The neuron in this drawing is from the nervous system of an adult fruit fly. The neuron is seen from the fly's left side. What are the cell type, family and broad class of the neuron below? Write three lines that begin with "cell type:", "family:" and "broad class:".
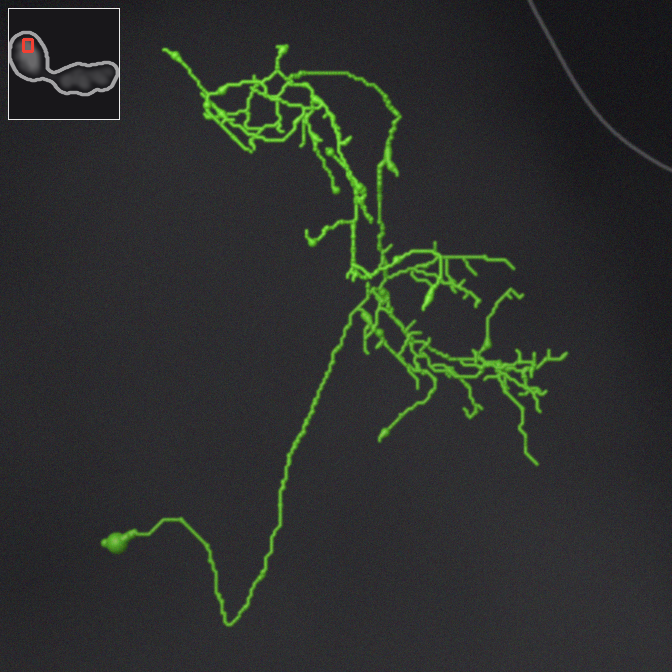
cell type: CB2744
family: hemilineage VPNl&d1_dorsal
broad class: central-brain intrinsic neuron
